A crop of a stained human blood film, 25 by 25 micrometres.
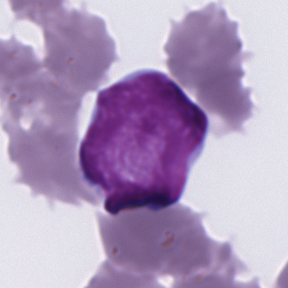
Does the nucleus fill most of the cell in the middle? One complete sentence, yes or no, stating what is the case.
Yes, the cytoplasm forms only a narrow rim around its nucleus.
